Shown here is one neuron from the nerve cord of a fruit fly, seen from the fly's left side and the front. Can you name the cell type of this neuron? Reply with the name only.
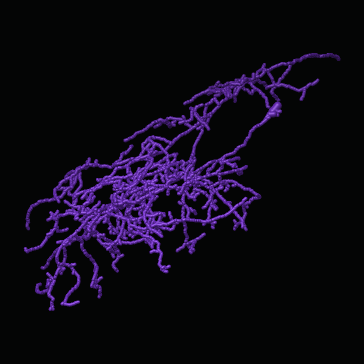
IN12A024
